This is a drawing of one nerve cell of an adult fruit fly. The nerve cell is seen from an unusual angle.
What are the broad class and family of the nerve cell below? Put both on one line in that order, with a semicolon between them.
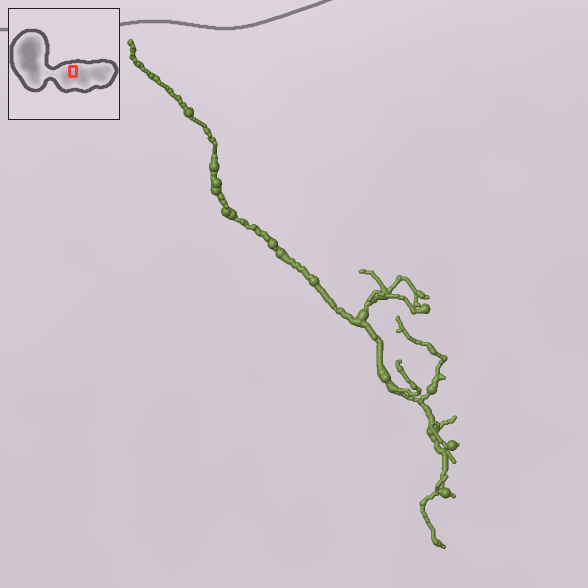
sensory neuron entering the nerve cord; class mechanosensory tactile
